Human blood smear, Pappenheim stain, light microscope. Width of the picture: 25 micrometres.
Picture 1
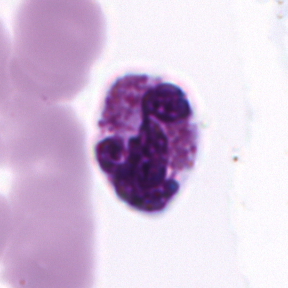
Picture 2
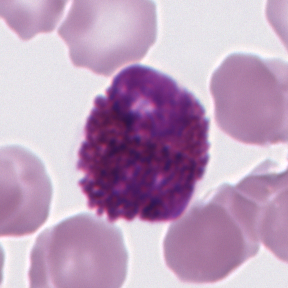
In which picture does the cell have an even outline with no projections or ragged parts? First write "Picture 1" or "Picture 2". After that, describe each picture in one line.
Picture 1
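Picture 1: The cell outline is a smooth oval, longer from top to bottom.
Picture 2: The edge of the cell is bumpy where granules bulge at its border.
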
